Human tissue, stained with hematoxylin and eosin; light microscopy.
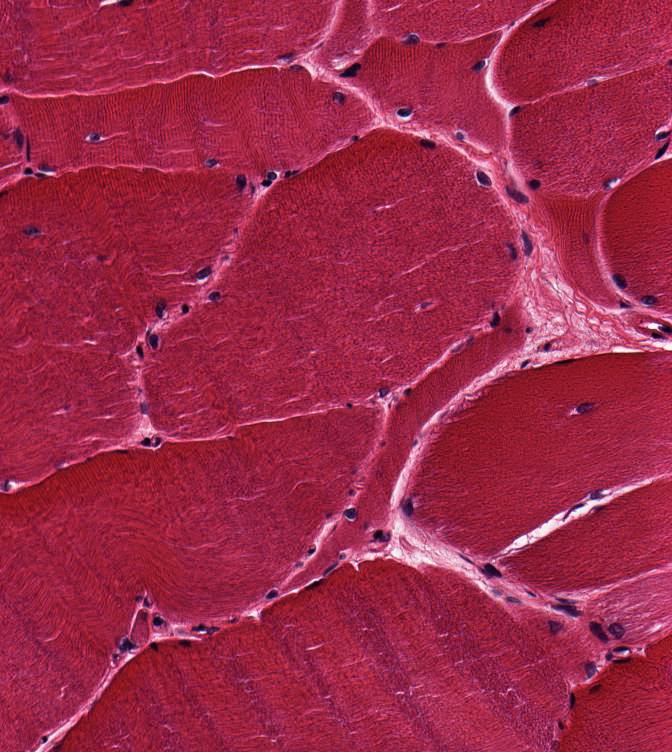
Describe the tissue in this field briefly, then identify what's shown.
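Nuclei hug the fibre edges, small, dark and flattened. Thin pale pink connective tissue septa part the fibres, broadening into a wider band right of centre. Not a single fat cell anywhere. This is skeletal muscle.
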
